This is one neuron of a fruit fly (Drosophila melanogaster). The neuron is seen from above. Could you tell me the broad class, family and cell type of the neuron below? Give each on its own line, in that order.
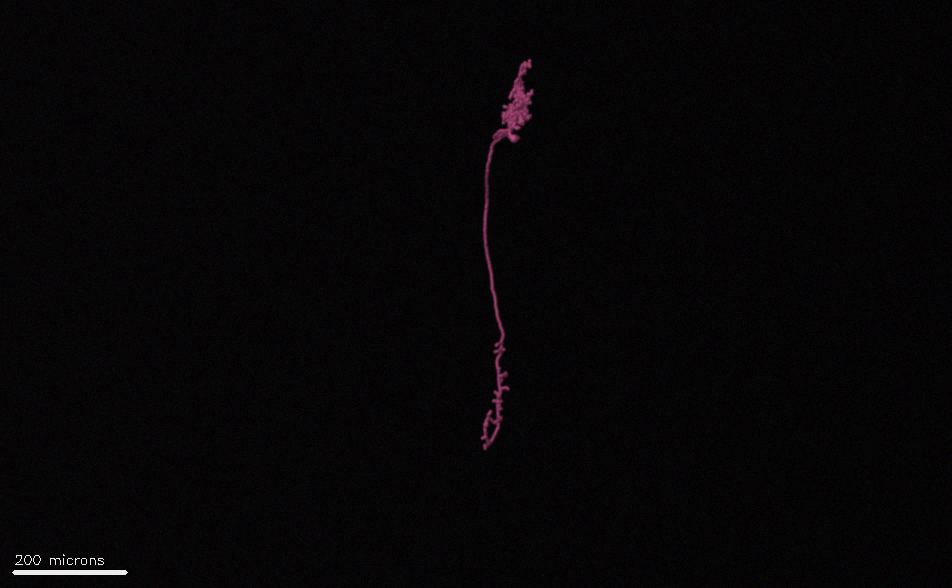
descending neuron
DNp
DNp33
